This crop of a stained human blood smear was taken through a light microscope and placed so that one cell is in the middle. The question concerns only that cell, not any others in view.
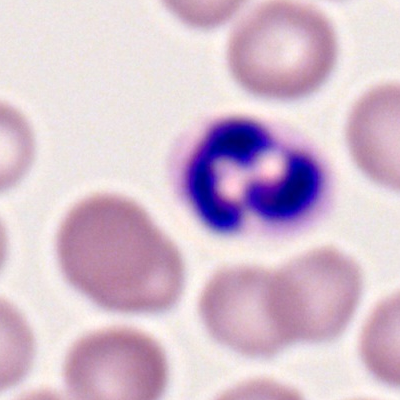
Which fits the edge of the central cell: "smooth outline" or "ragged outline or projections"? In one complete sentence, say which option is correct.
There is a smooth outline around this cell, free of projections.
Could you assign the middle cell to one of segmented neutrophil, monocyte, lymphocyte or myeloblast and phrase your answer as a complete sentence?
Standing at the centre of this crop is a segmented neutrophil.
